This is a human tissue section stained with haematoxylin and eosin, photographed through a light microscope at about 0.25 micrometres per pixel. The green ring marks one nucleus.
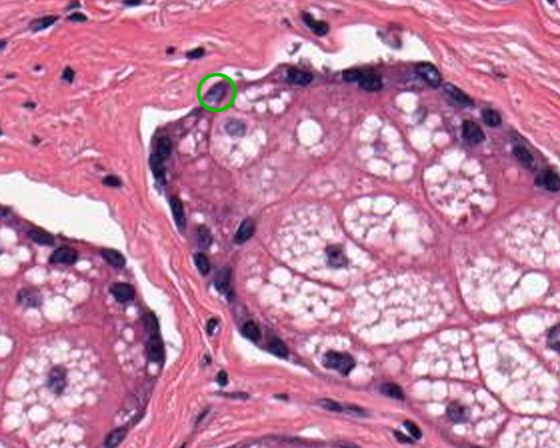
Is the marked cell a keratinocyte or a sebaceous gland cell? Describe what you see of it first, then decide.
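Its nucleus is elongated and oval, with its long axis running along the outer edge of the lobule. Its nucleus stains darker and more evenly than the rounder, paler nuclei of the bubbly cells further inside the lobule. Very little cytoplasm is visible around the nucleus, and it lacks the clear bubbles that fill the cells just inside it. It lies in the outermost row of the lobule, among other dark flattened nuclei, facing a narrow clear gap and the pink fibres of the surrounding tissue. Type of cell: sebaceous gland cell.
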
